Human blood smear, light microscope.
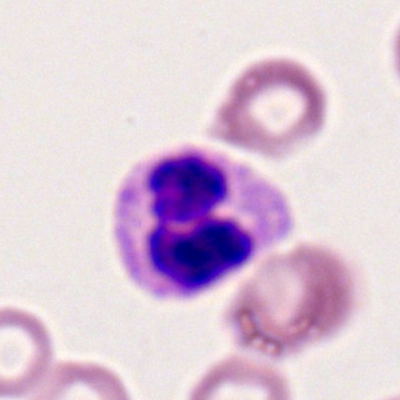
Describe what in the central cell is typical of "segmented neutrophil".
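Start with the nucleus of the central cell: it is divided into two lobes, one lying above the other.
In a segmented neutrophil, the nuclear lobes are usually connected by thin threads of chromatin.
This division into lobes goes with the name segmented neutrophil. The chromatin is dark purple and coarsely clumped.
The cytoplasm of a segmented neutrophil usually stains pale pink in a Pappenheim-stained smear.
Here the cytoplasm is pale pinkish-lilac, which is in keeping with that. Look closely and you will find fine, faint lilac granules in it, and notice that its rim is wider on the right than on the left.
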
